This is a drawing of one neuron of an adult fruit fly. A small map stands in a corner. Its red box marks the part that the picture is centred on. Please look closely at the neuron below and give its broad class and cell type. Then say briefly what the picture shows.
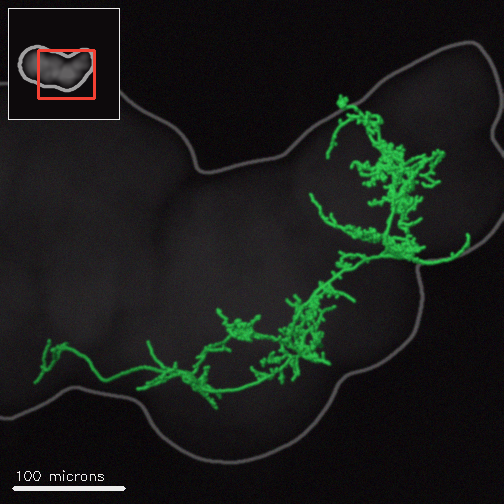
This is an ascending neuron. Its cell type is ANXXX024. By the scale bar it is about 400 microns wide in this view. The picture shows dozens of branch ends.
